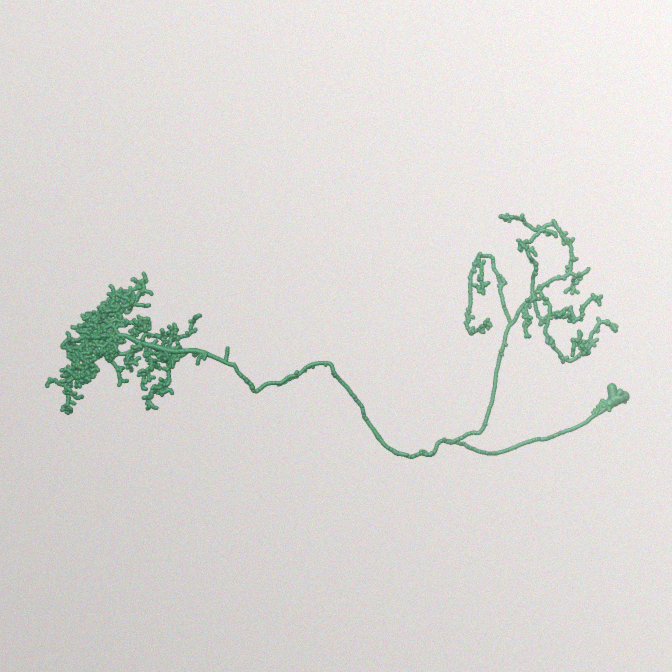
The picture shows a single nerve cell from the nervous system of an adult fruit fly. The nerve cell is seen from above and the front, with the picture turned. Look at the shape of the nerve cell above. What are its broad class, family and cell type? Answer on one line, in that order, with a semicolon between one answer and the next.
visual projection neuron; hemilineage VPNv1; LC17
